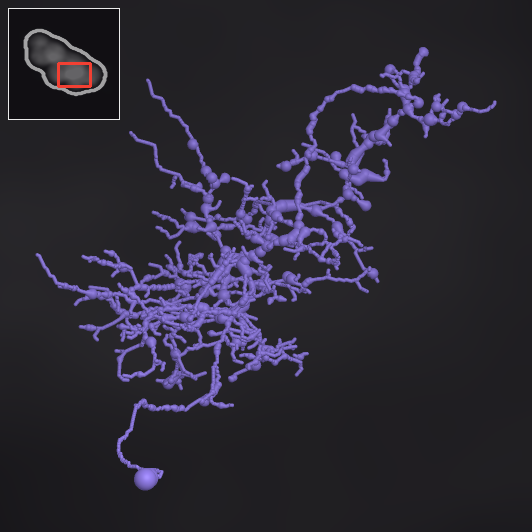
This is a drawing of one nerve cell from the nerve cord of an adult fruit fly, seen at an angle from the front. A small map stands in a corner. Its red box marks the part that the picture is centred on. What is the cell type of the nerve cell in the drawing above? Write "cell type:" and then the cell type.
cell type: IN13B056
